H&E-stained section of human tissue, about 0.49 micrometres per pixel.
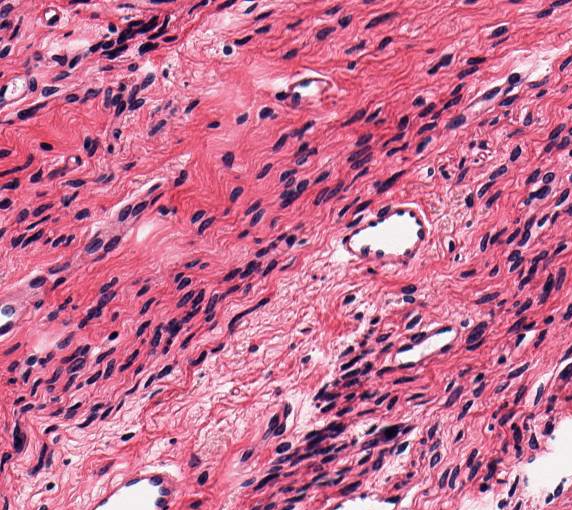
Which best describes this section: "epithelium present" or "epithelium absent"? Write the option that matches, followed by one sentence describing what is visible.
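Epithelium absent. No epithelium is present anywhere in the field.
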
